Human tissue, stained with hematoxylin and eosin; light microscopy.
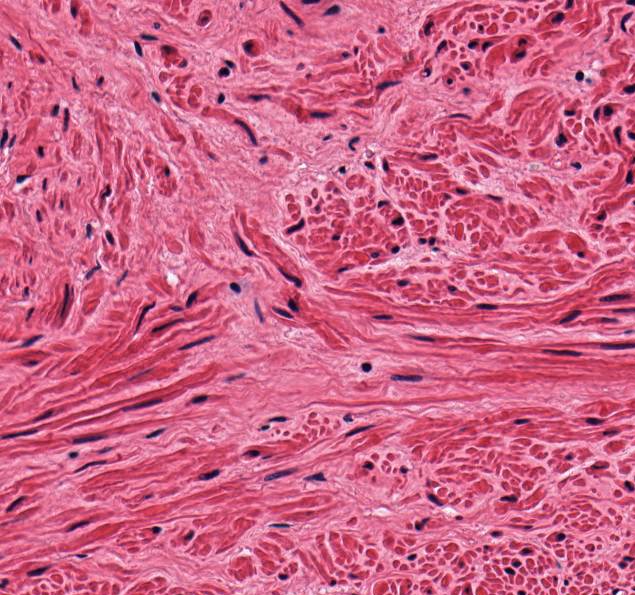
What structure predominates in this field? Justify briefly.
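The field shows fibromuscular stroma. A band of longitudinally cut muscle fibres crosses the middle and lower left roughly horizontally, with elongated, cigar-shaped nuclei and deeply eosinophilic cytoplasm. In the upper right the cells are cut across as small rounded eosinophilic profiles, only some with a central round nucleus.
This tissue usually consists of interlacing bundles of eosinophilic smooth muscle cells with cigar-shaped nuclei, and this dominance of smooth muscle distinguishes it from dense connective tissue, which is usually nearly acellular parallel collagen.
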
